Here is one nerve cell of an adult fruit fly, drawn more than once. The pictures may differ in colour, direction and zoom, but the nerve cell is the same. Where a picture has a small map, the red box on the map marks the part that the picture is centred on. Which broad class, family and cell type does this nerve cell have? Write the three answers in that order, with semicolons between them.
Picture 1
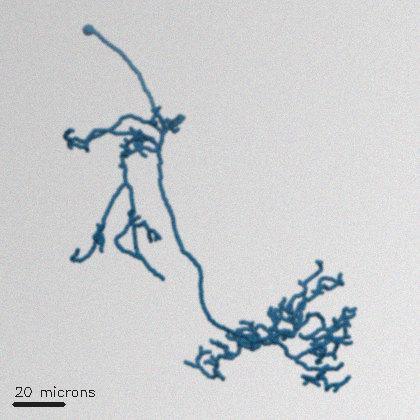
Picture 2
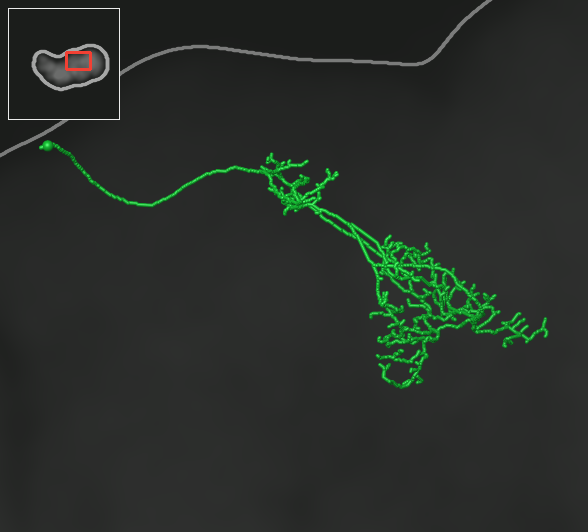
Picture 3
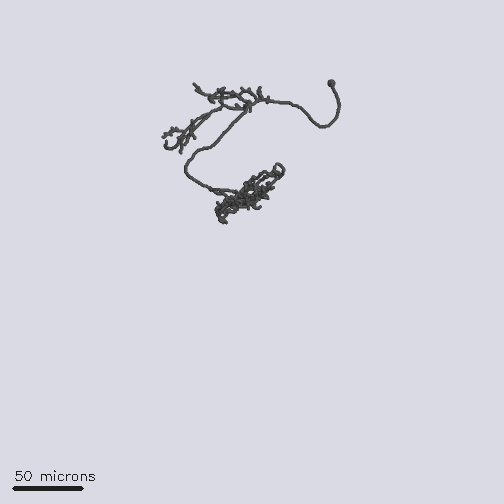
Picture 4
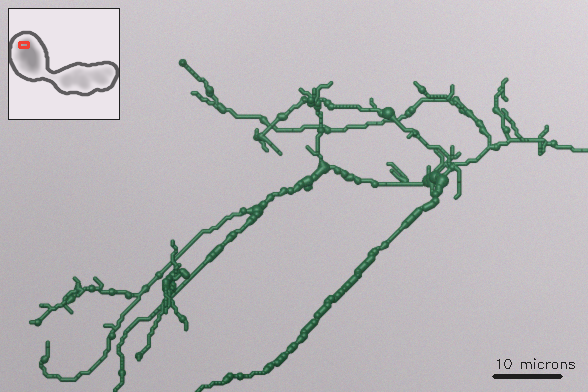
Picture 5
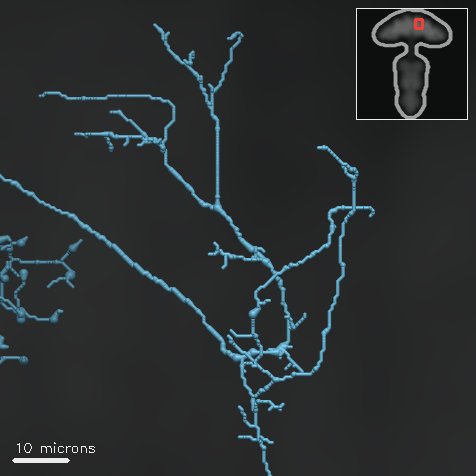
central-brain intrinsic neuron; hemilineage DL1_dorsal; FB2F_b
